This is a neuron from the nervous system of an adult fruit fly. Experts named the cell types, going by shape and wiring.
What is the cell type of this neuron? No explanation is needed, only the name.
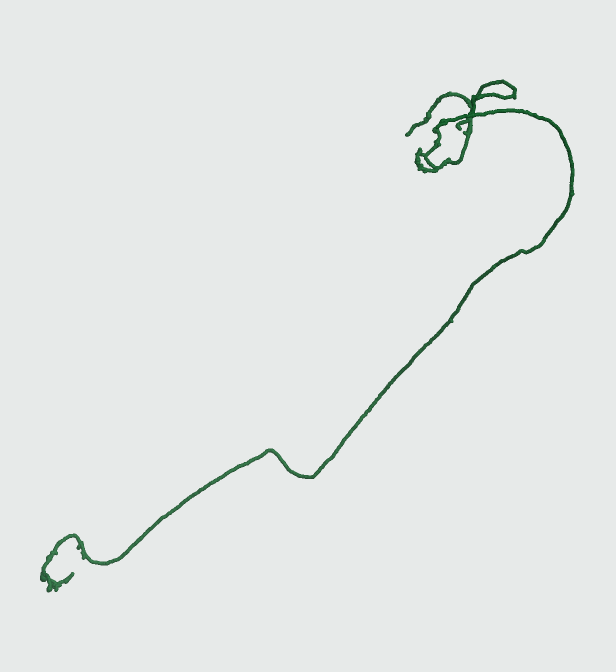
ORN_DL1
